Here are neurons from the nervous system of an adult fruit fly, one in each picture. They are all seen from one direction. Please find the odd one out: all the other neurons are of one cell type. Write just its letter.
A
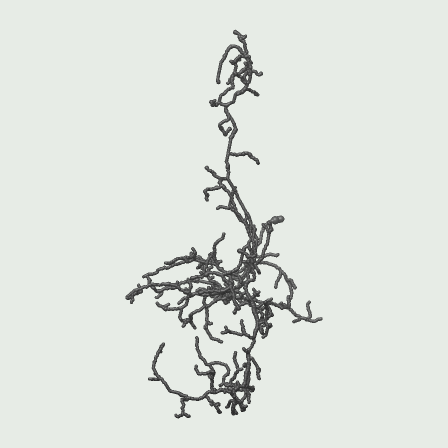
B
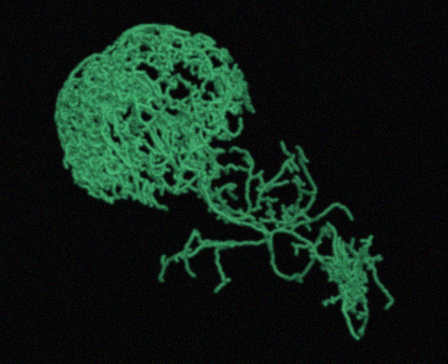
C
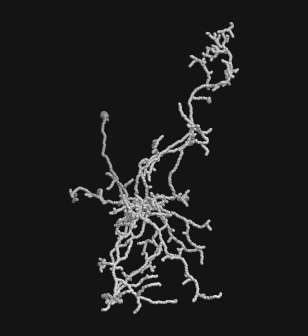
B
